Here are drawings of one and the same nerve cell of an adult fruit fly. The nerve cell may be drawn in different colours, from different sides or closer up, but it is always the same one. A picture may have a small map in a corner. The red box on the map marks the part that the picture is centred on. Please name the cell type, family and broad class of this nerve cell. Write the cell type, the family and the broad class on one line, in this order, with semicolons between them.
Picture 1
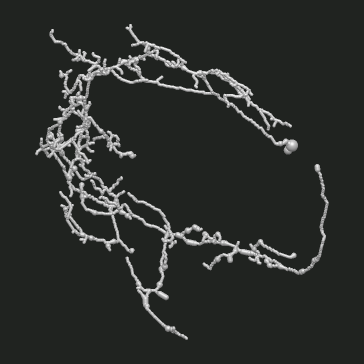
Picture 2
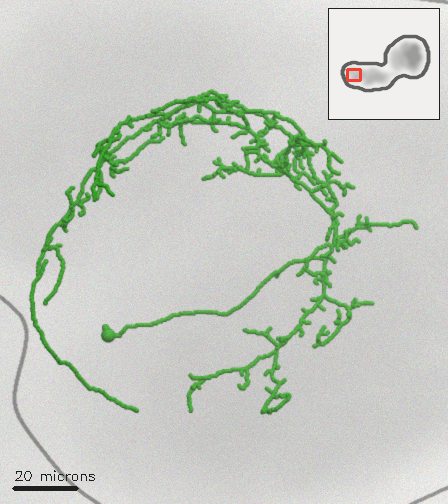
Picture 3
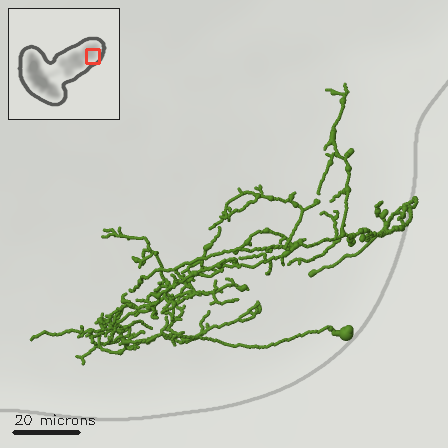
IN08A022; hemilineage 08A; nerve-cord intrinsic neuron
